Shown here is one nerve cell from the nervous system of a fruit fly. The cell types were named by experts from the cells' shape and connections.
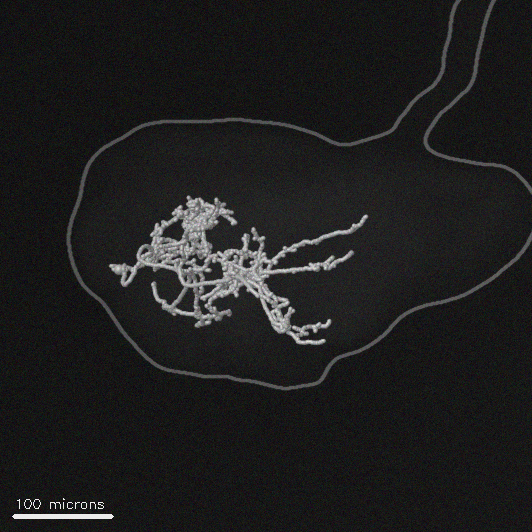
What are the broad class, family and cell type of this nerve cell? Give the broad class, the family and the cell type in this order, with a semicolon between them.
central-brain intrinsic neuron; hemilineage VLPd1; AVLP034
